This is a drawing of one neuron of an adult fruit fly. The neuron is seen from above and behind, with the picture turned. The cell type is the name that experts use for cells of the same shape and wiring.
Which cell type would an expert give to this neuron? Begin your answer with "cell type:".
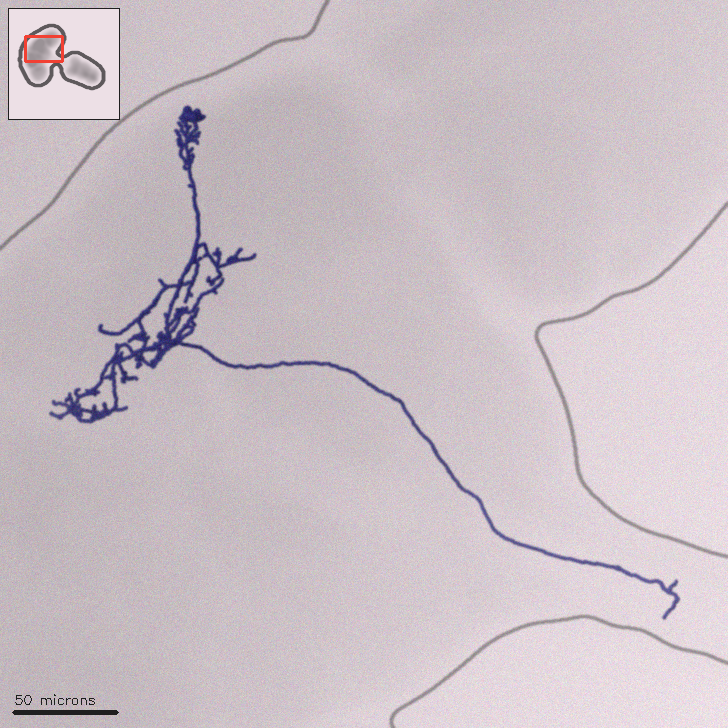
cell type: DNES2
